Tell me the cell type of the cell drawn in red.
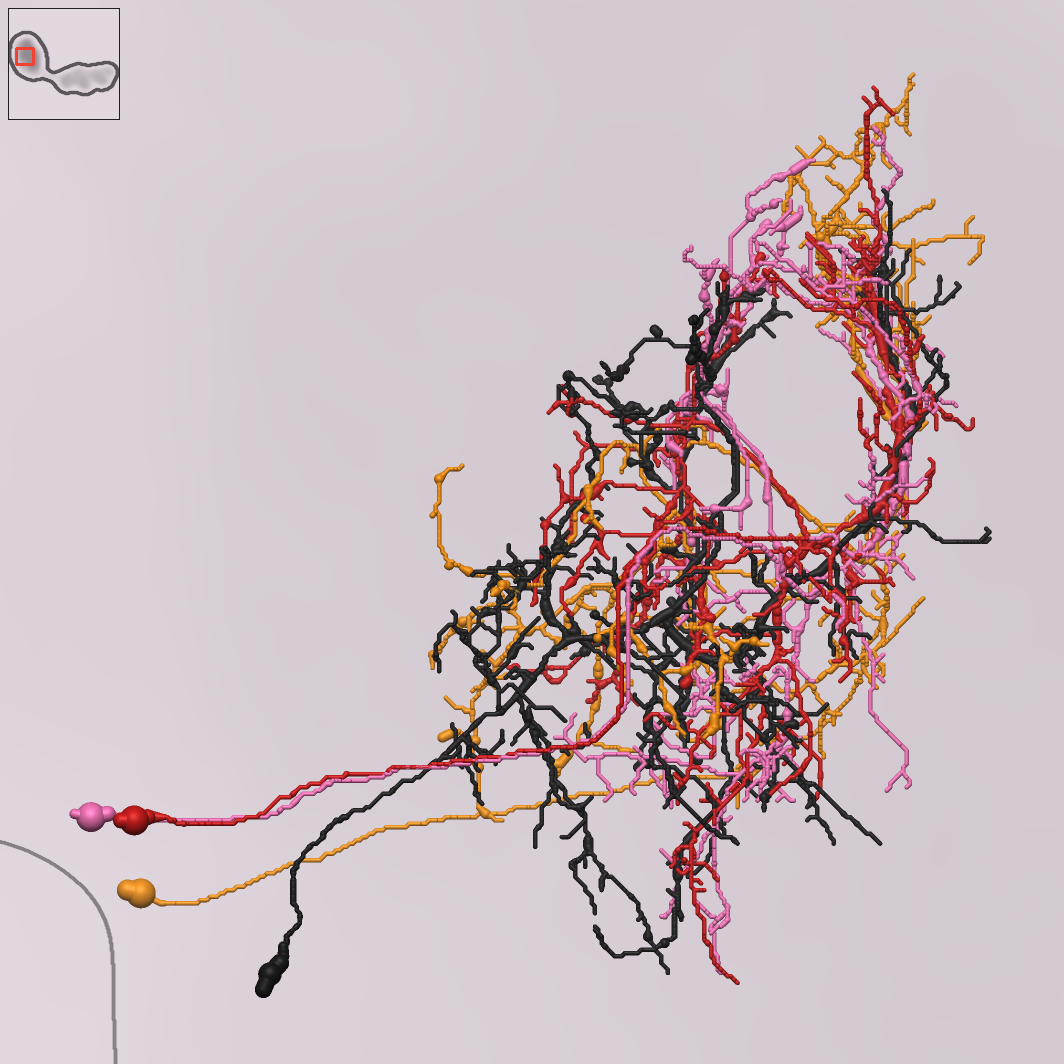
VES020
